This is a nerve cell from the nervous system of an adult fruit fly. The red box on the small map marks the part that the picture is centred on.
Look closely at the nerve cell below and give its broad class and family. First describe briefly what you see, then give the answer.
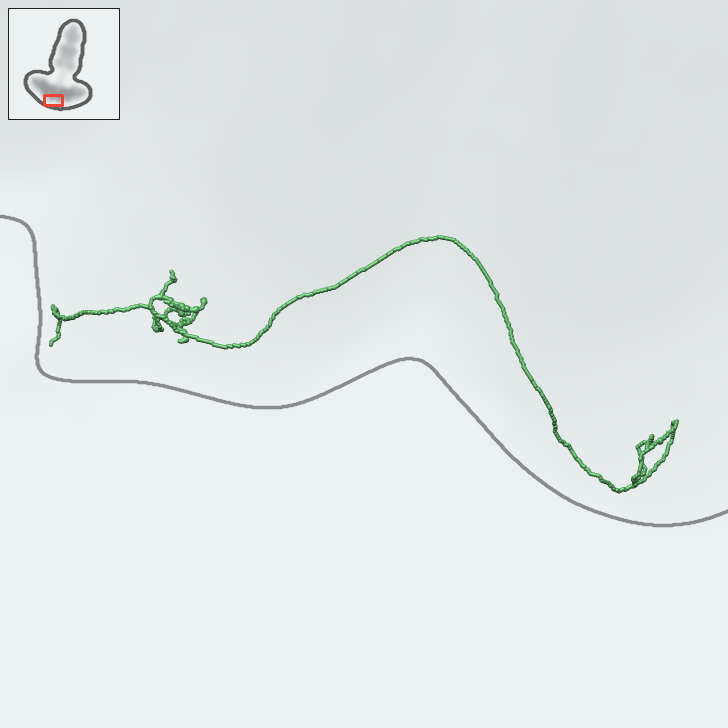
It lies in the brain. The drawing shows no cell body. Its broad class is sensory neuron entering the brain. Its family is called class olfactory.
